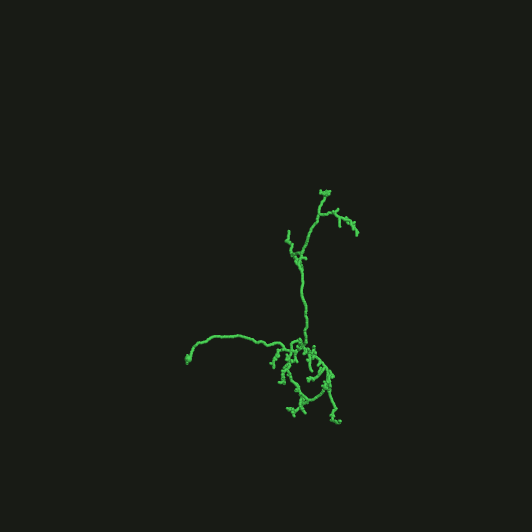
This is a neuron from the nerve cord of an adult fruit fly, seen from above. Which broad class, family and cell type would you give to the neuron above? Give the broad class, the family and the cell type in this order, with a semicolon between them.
nerve-cord intrinsic neuron; hemilineage 09B; IN09B038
